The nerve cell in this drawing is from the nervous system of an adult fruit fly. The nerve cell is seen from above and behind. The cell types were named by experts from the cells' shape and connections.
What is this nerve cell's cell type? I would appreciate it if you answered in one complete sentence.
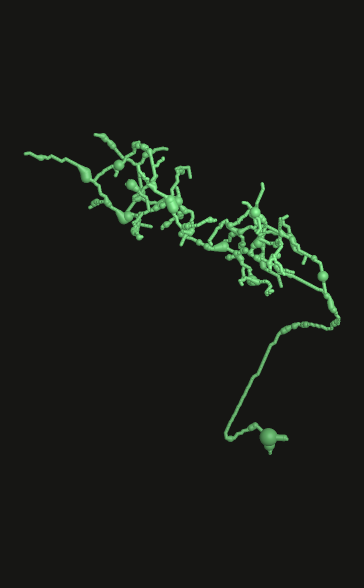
By cell type, this nerve cell is classified as Li27.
